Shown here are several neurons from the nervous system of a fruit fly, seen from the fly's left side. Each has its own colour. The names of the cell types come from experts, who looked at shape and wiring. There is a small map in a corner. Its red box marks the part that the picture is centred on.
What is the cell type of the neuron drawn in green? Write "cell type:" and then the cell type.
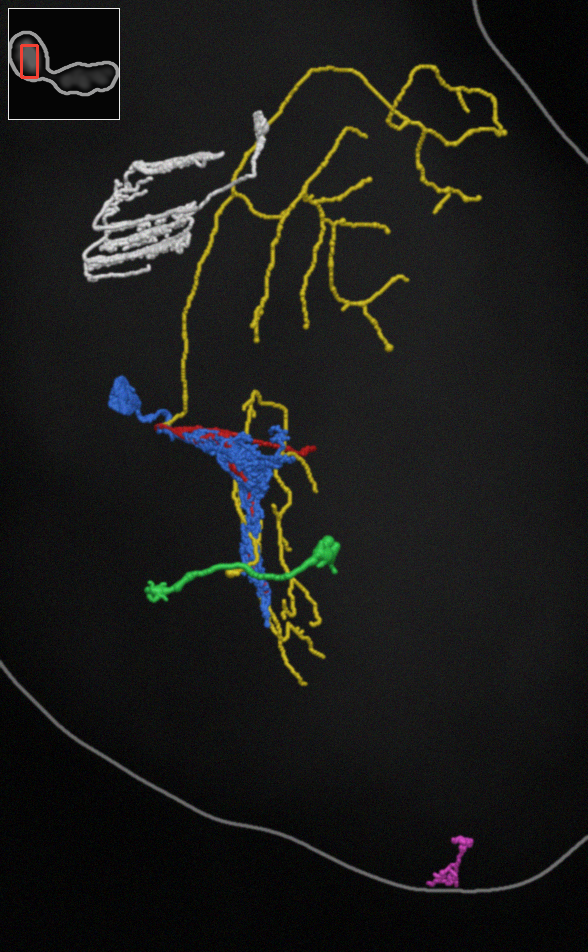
cell type: L2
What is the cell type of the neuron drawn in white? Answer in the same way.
cell type: Lai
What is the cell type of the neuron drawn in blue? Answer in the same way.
cell type: aMe6c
